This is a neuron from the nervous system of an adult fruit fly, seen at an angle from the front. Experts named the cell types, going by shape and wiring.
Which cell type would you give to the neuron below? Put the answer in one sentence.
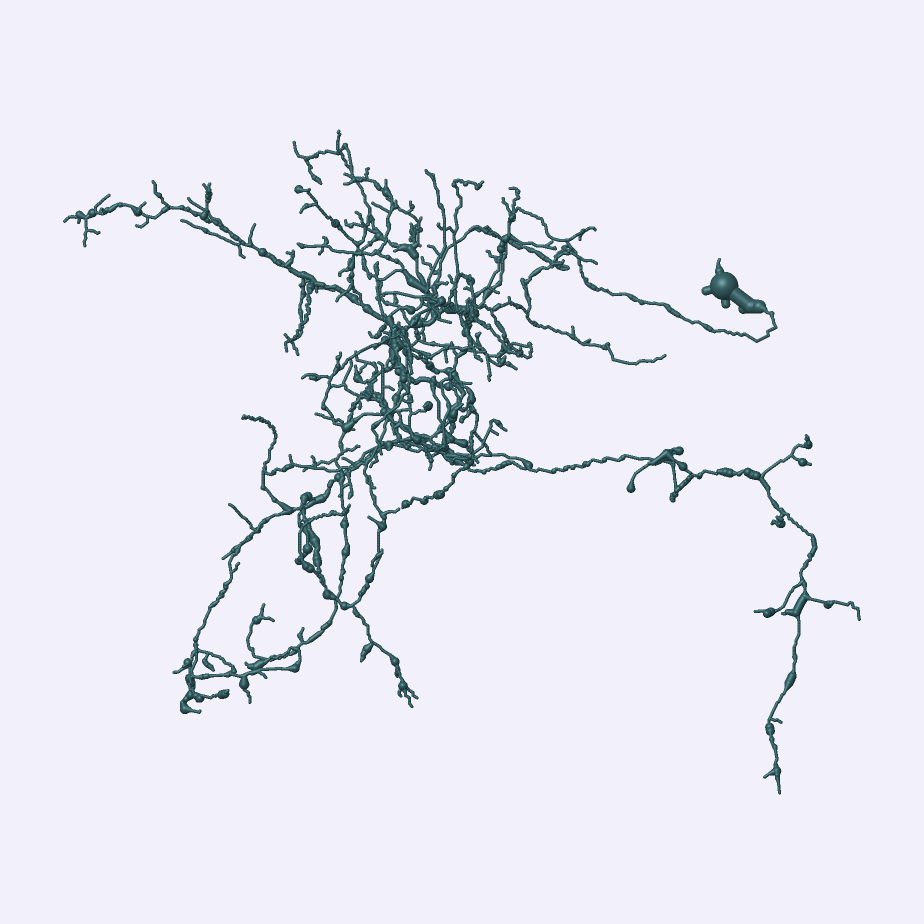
The cell type is CRE078.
